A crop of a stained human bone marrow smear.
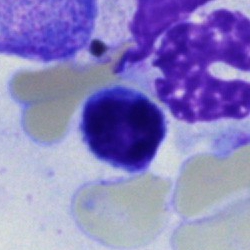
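Lymphocyte, central cell of a stained bone marrow smear. Notice how the nucleus fills almost the entire cell; at most, a barely visible rim of cytoplasm is left. Its dense chromatin stains a deep dark blue-purple. Look for a nucleolus and you won't find a distinct one, and there are no vacuoles anywhere in the cell.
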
